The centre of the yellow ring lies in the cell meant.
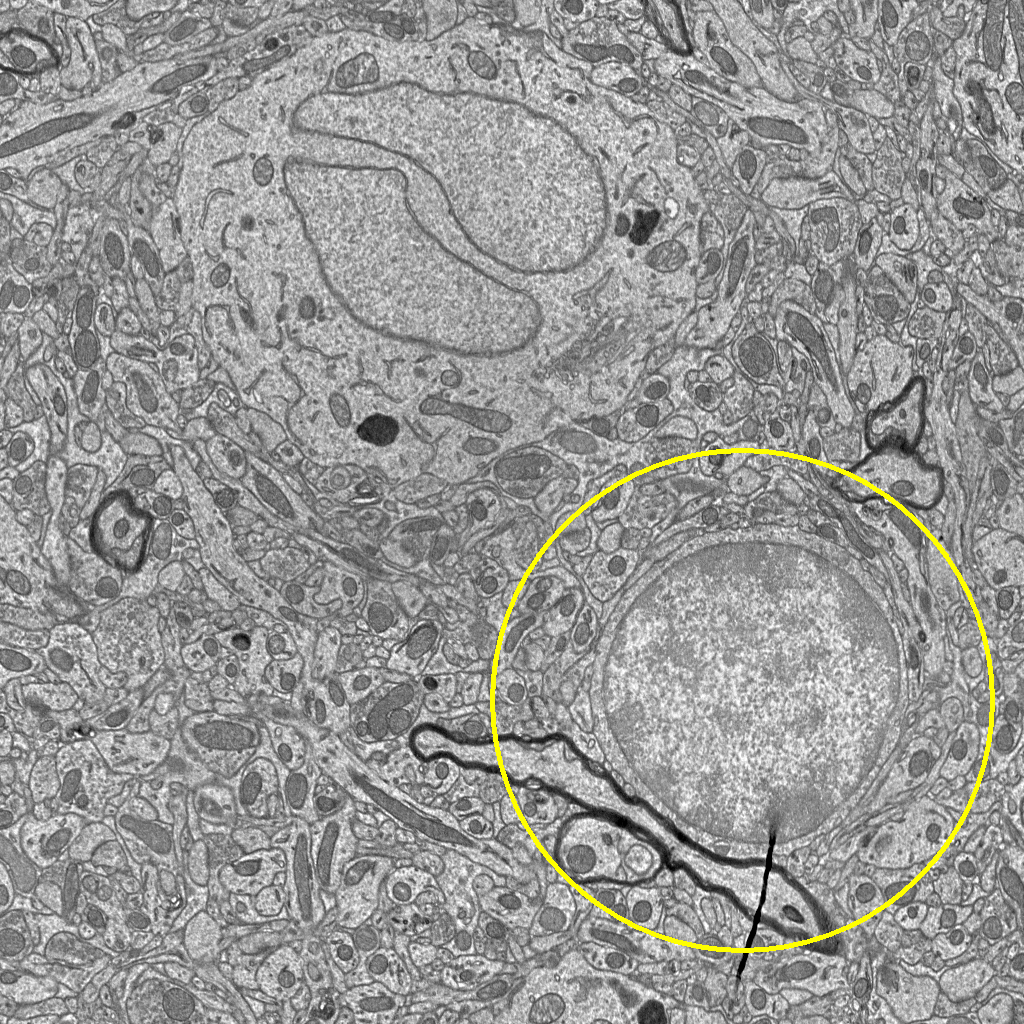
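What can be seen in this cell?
A round nucleus with a nearly circular outline and a smooth envelope lacking any infoldings.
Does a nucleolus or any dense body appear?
No distinct nucleolus stands out, and no dark dense bodies lie in the cytoplasm around the nucleus.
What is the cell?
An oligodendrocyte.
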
